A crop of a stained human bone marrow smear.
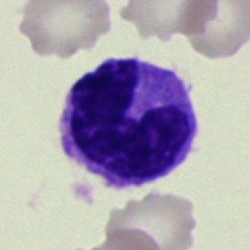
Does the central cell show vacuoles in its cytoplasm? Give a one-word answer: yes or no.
No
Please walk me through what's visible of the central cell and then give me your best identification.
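In outline the cell is roughly round. A deep notch cuts into the nucleus from the upper right, and the nucleus occupies most of the cell. Its chromatin is dark purple and coarsely clumped. This cell is a band neutrophil.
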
